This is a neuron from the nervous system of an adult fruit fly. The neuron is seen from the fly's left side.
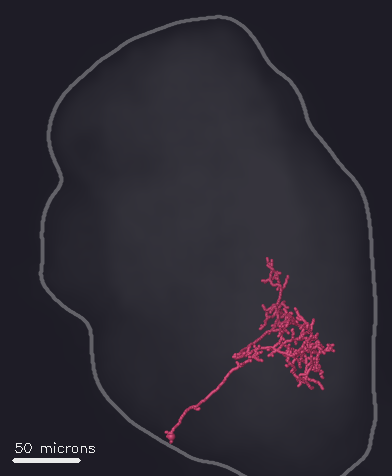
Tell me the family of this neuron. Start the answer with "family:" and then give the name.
family: hemilineage MX7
